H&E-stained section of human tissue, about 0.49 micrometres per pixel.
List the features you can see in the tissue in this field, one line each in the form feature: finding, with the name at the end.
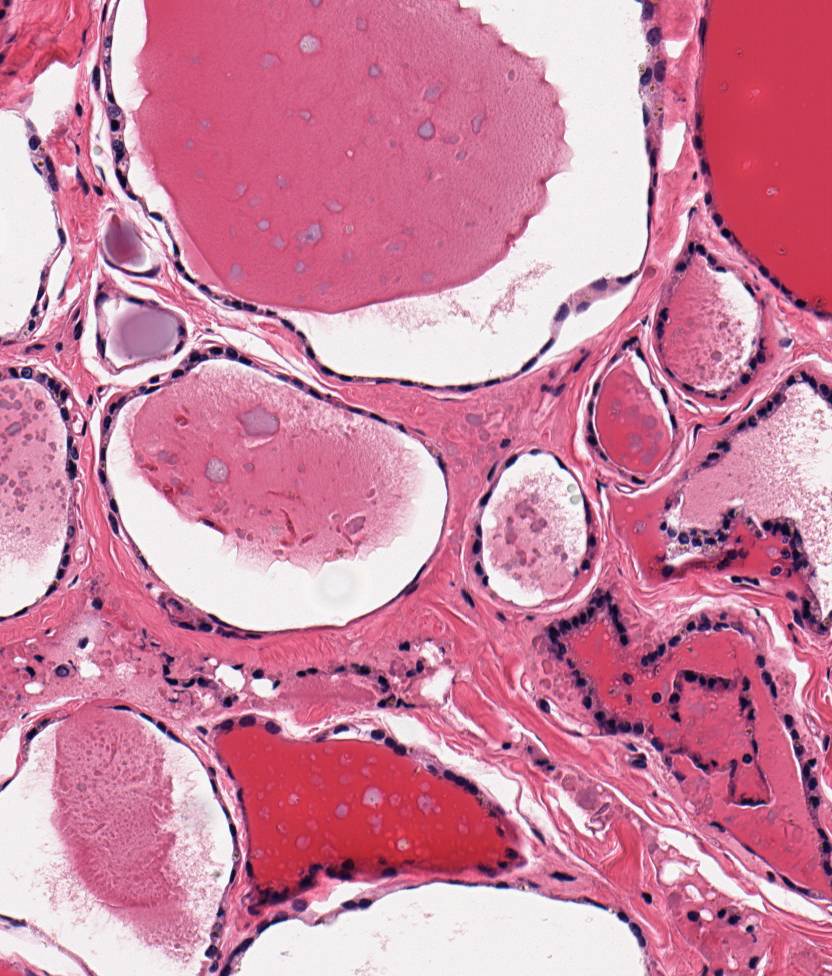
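Follicles: closed and rounded, widely varying in size, the largest at top centre.
Colloid staining: deeper red at top right and bottom centre, paler pink elsewhere.
Vacuoles: small, round and pale, scattered in the colloid of many follicles.
Retraction: in the larger follicles the colloid has shrunk from the lining, leaving clear spaces with scalloped colloid edges.
Tissue: thyroid.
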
